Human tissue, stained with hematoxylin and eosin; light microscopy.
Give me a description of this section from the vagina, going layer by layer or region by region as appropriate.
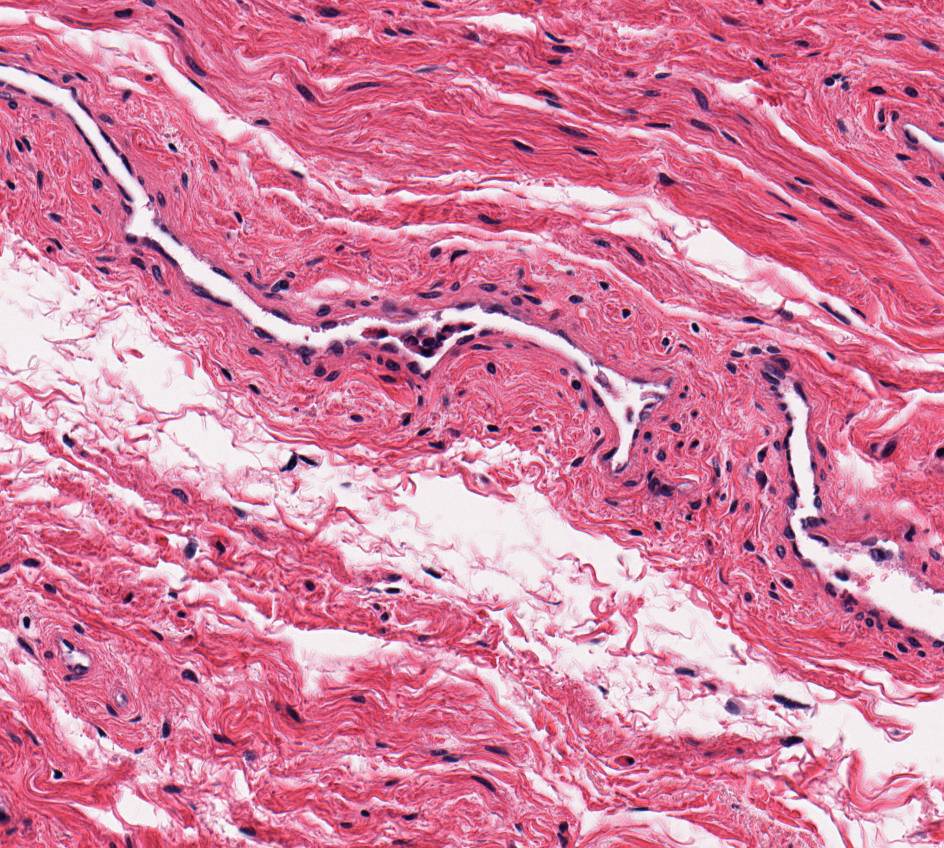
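Wavy eosinophilic fibre bundles cross the field diagonally from upper left to lower right. Elongated, spindle-shaped nuclei lie along the fibre direction. These nuclei are sparse, scattered among abundant pink fibres. A pale, loose zone of wispy fibres occupies the left and lower middle of the field.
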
